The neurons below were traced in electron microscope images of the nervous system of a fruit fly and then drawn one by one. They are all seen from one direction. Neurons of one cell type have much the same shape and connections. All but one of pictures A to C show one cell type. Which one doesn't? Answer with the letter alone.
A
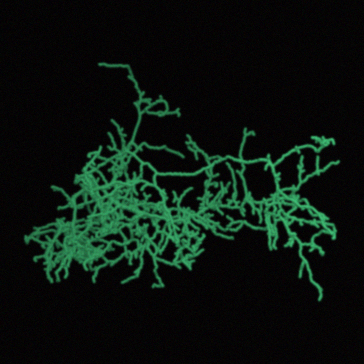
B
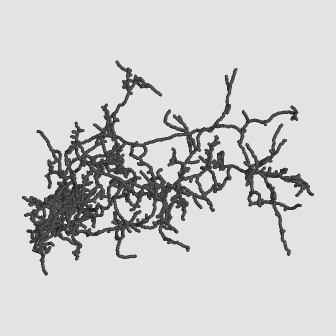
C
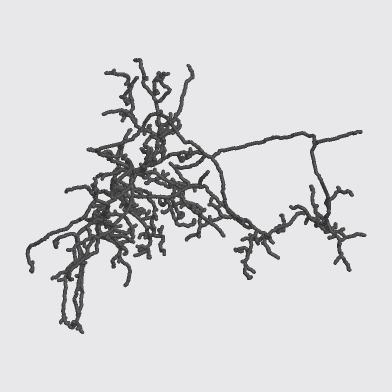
C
